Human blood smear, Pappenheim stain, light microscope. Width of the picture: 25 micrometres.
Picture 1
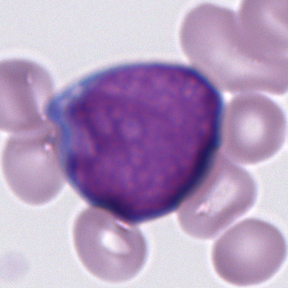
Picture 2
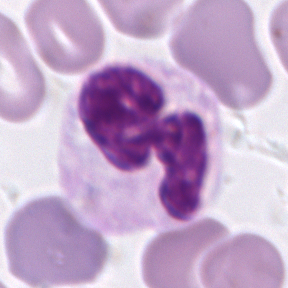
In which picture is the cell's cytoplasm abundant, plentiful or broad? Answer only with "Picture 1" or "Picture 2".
Picture 2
